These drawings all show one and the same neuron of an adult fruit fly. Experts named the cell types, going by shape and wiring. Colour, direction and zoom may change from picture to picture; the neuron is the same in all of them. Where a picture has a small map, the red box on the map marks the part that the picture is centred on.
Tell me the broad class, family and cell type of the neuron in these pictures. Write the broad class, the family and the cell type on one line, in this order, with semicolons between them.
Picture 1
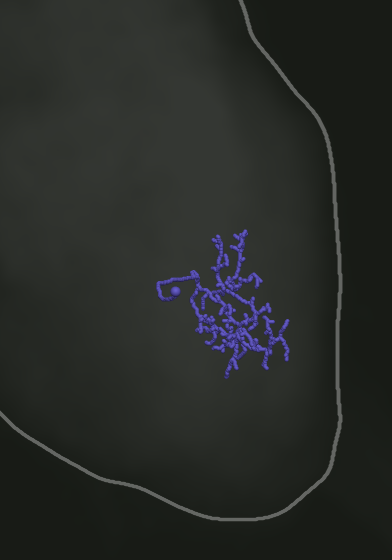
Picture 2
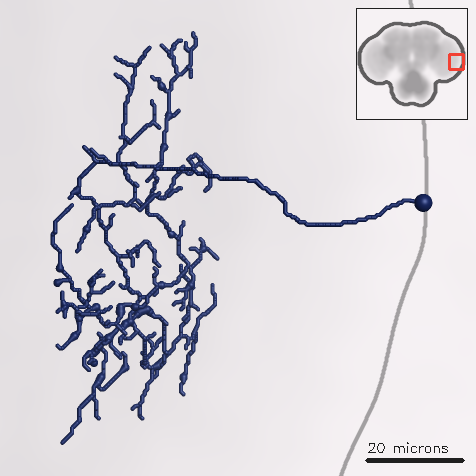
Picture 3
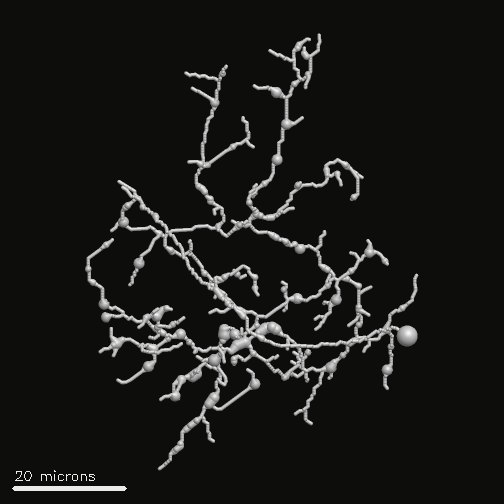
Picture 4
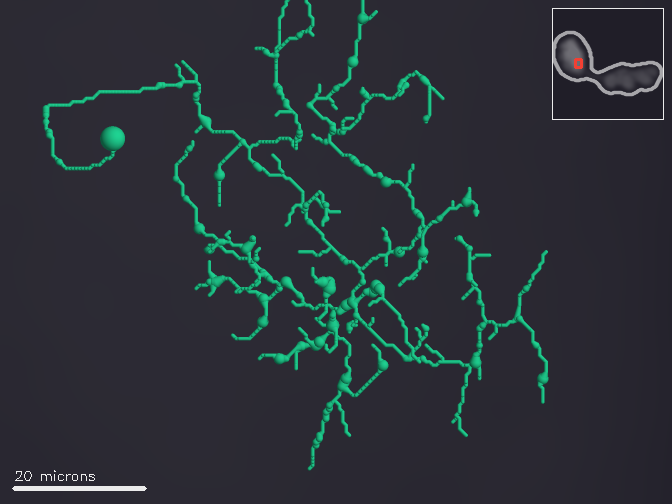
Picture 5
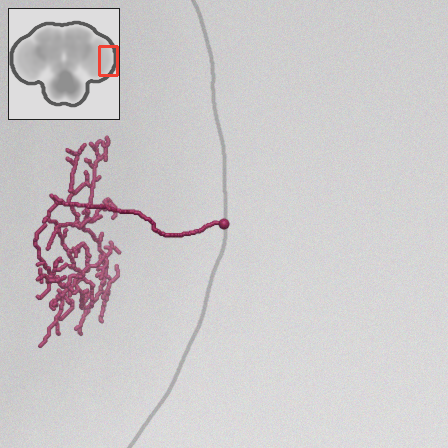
optic-lobe intrinsic neuron; Cm; Cm16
